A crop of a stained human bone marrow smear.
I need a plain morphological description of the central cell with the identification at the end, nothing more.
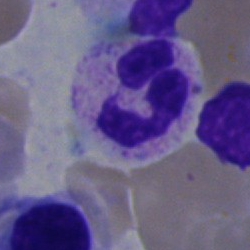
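The nucleus forms a curved, C-shaped band with narrowings along its length. Its curve encloses a pale area of cytoplasm at the centre of the cell. The cytoplasm is abundant and pale pinkish-lilac, with fine pinkish-purple granules scattered through it. It is a segmented neutrophil.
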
